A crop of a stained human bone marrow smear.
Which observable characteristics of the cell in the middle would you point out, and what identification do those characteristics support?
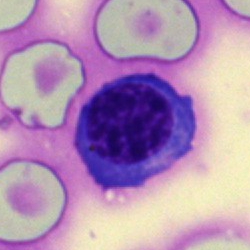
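First, the nucleus lies off-centre, toward the upper left of the cell. Next, its chromatin is coarse, gathered into dark purple clumps with paler spaces between them. Then the cytoplasm: it is a deep blue, and its rim is widest along the lower and right side of the cell. The cell is an erythroblast.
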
